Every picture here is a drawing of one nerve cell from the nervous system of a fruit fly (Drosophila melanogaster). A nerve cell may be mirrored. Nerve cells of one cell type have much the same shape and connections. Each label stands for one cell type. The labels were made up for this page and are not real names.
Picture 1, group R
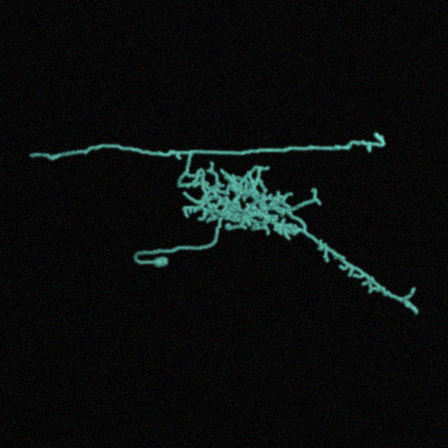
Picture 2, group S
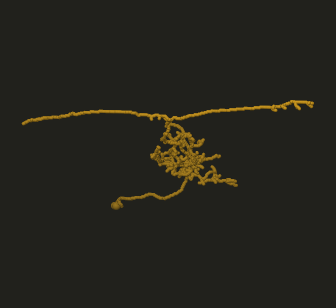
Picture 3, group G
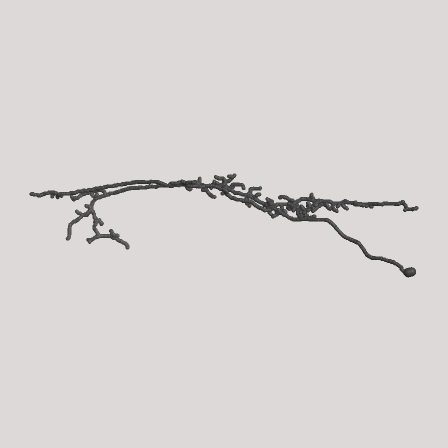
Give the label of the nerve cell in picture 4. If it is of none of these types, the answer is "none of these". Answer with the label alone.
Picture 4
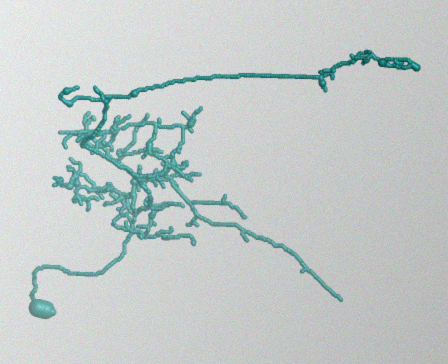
group S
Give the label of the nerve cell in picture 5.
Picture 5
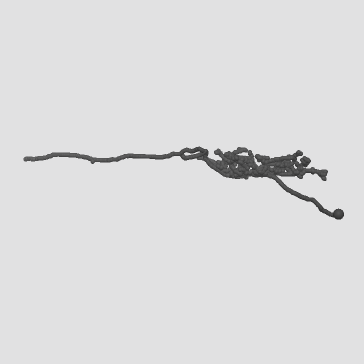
group R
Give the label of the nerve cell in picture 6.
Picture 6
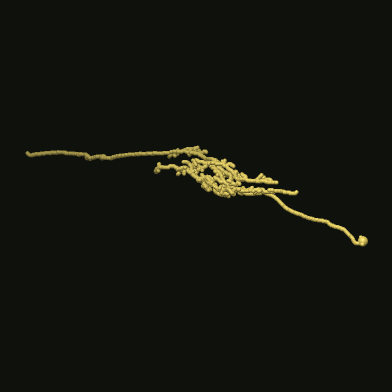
group S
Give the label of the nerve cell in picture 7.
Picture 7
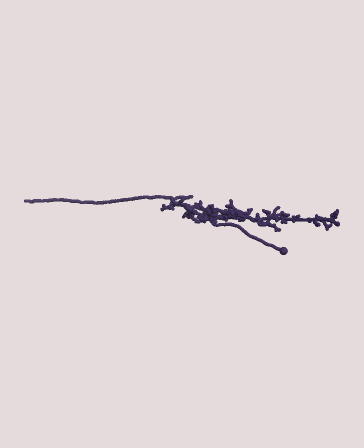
none of these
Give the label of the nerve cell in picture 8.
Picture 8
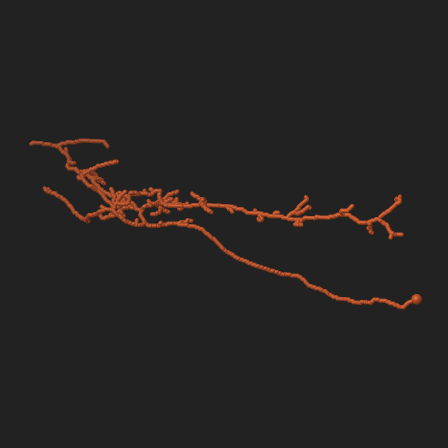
none of these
